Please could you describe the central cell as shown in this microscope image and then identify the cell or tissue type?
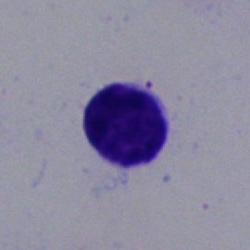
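Notice the nucleus filling nearly the whole cell. There's almost no cytoplasm showing around it, and I can't see any granules or any vacuoles anywhere in the cell. So that one's a lymphocyte.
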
